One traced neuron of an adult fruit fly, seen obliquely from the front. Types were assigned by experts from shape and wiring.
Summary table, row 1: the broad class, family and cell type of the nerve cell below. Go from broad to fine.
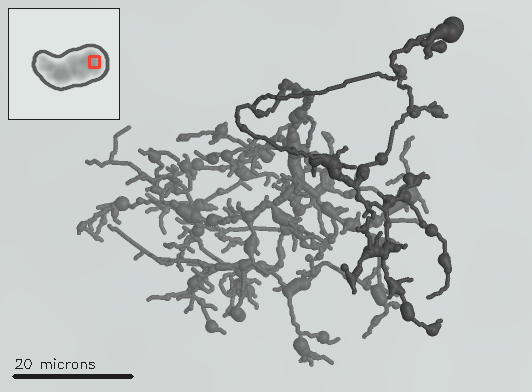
central-brain intrinsic neuron; hemilineage VLPl&d1_dorsal; AVLP230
